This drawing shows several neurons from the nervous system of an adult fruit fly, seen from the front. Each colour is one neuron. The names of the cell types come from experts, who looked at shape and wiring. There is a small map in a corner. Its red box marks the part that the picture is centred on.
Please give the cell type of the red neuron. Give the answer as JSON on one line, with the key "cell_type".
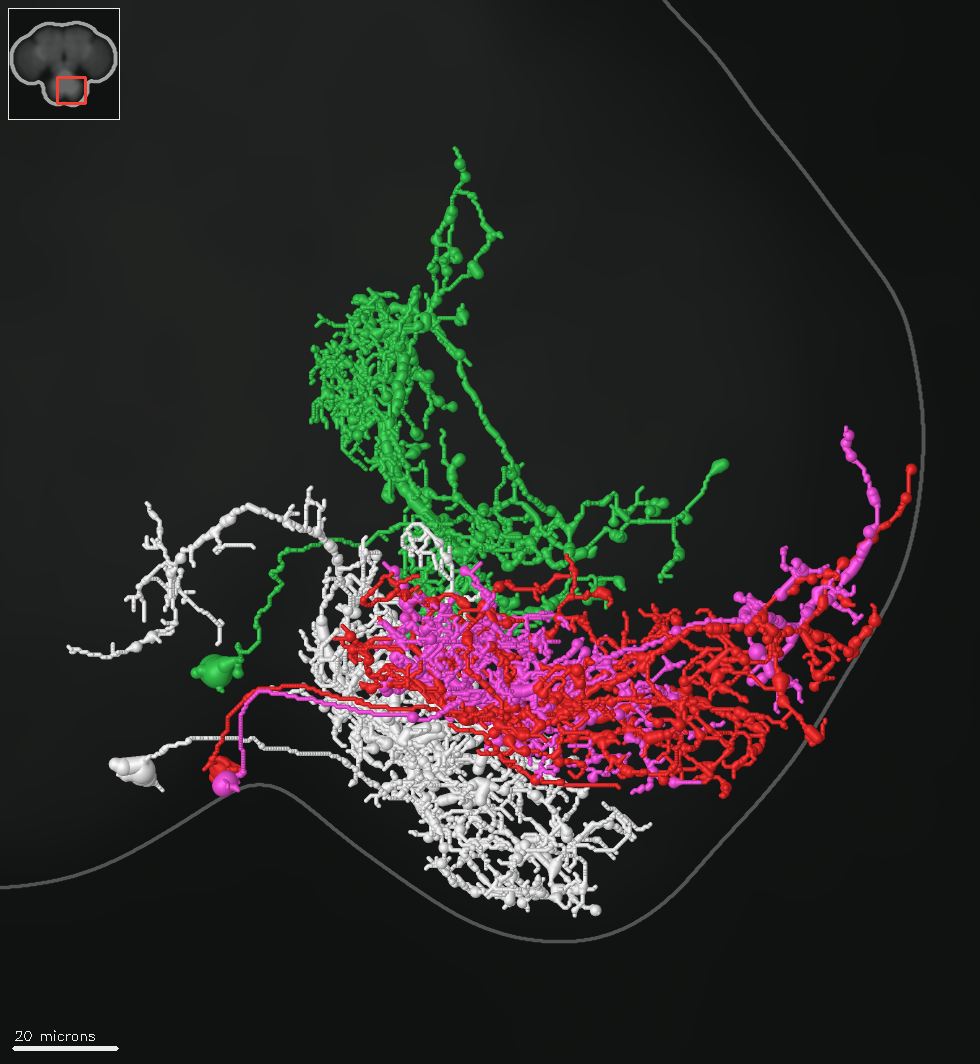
{"cell_type": "IN13B026"}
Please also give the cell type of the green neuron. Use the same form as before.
{"cell_type": "IN14A011"}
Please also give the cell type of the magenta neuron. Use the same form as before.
{"cell_type": "IN13B025"}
